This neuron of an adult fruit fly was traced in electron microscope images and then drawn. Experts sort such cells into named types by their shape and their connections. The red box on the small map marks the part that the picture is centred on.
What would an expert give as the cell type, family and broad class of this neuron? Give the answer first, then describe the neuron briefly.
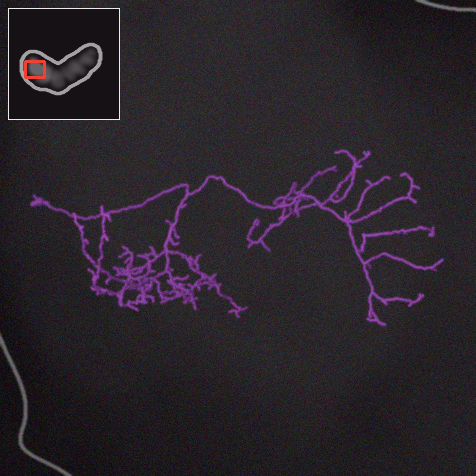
Its cell type is FB5V_b. The family is hemilineage AOTUv4_ventral. It is a central-brain intrinsic neuron. Its cell body lies on the left of the picture. Dozens of branch ends can be seen.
